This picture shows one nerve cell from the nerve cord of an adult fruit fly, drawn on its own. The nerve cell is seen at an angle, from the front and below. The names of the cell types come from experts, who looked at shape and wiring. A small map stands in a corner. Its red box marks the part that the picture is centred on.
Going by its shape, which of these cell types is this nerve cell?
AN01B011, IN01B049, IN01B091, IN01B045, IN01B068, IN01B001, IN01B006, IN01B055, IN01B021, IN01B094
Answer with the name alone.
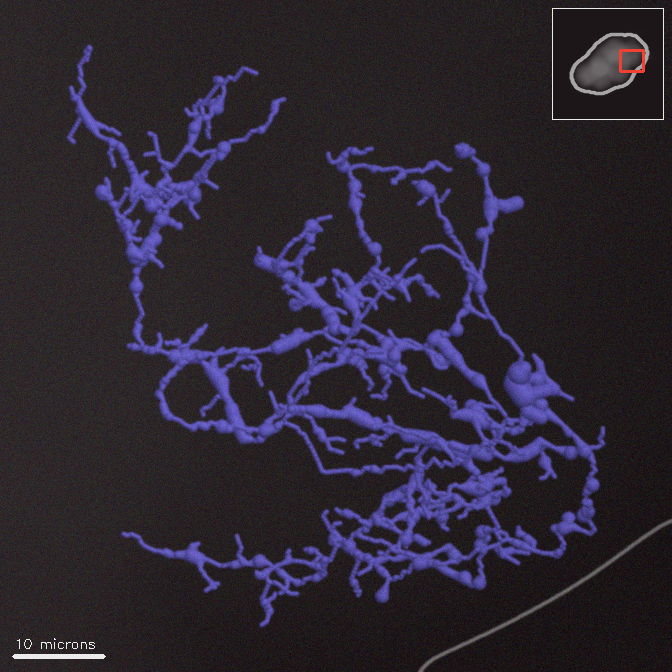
IN01B021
